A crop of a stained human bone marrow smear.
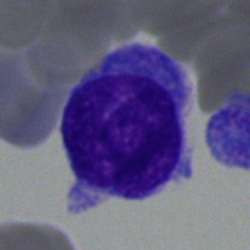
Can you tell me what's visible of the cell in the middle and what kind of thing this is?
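The cell has a roughly round outline interrupted by small irregular tags of cytoplasm, including a small pointed one projecting from the lower left. Its chromatin stains deep purple and is fairly dense, with only faint mottling. The cytoplasm is scant and lies mostly as a cap above the nucleus. The cell is a blast.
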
